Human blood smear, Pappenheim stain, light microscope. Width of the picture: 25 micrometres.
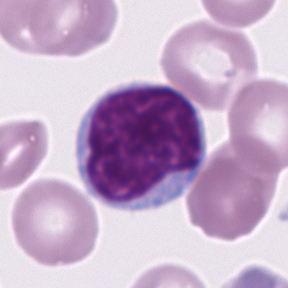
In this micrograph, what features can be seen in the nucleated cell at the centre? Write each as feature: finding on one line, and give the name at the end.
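Diameter: the cell measures about 11 micrometres across
Nuclear share: the nucleus fills about 80% of the cell's area
Nuclear shape: roundish, with a small notch on its left side
Chromatin: dark purple and coarsely clumped
Cytoplasm: pale blue, forming a thin rim that is widest at the lower right
Name: typical lymphocyte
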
